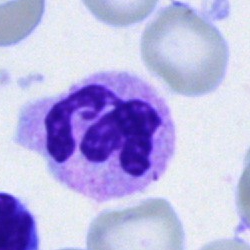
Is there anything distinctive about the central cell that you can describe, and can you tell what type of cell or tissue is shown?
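Here the chromatin is dark purple and coarsely clumped. The cytoplasm is plentiful and pale pinkish-lilac, holding fine, faint pinkish granules. No vacuoles are seen in it. This is a segmented neutrophil.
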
